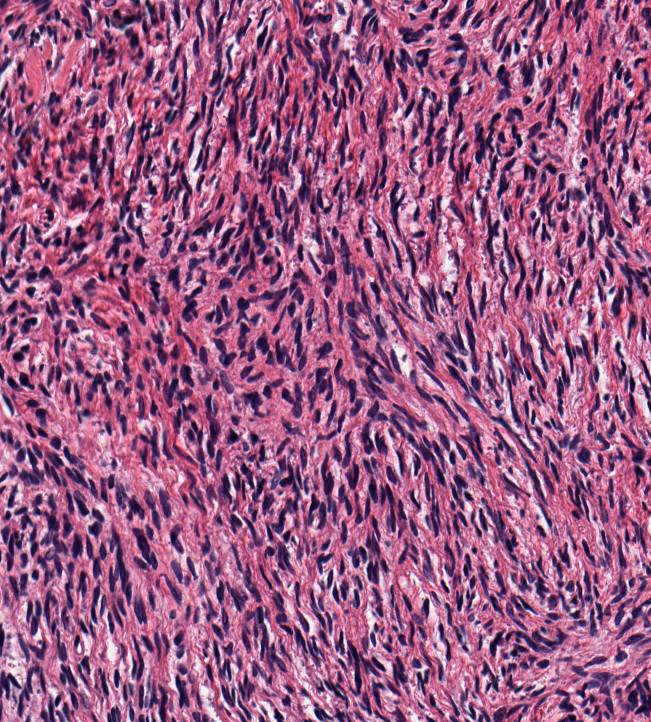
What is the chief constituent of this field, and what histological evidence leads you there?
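Ovarian cortex fills this field, as far as I can judge. Spindle cells form a dense, cellular growth in interlacing fascicles that sweep in differing directions from place to place. Their dark, elongated nuclei, many with tapered or wavy ends, are closely packed and overlap in places.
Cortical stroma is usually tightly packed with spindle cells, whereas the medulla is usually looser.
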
